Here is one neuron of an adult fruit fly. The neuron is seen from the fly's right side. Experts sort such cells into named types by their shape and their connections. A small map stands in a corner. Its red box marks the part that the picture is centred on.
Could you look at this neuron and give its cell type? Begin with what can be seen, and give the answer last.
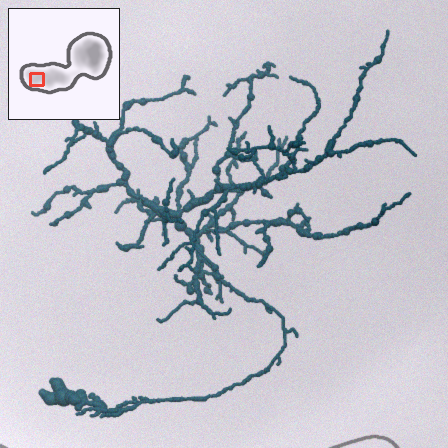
The cell body is at the lower left of the picture. Dozens of branch ends can be seen. This is a nerve-cord intrinsic neuron. It is of cell type INXXX053.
